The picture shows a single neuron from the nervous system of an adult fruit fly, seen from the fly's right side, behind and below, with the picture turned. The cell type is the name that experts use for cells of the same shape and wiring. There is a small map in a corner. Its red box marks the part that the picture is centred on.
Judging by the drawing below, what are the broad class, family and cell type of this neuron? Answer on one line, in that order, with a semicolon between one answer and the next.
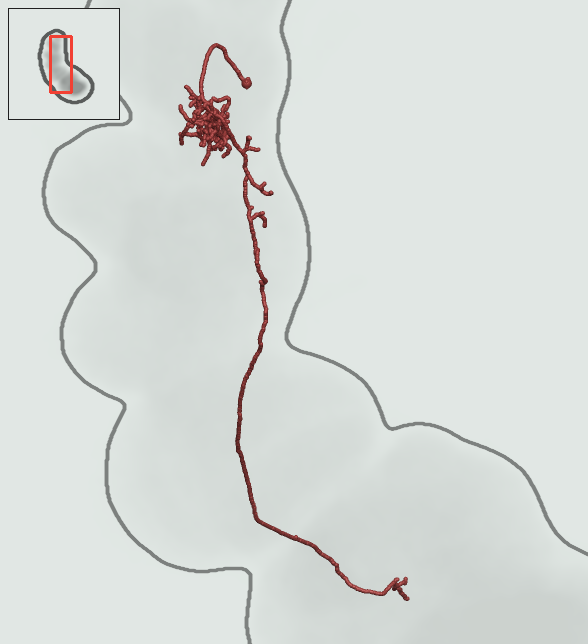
ascending neuron; hemilineage 19B; AN19B059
